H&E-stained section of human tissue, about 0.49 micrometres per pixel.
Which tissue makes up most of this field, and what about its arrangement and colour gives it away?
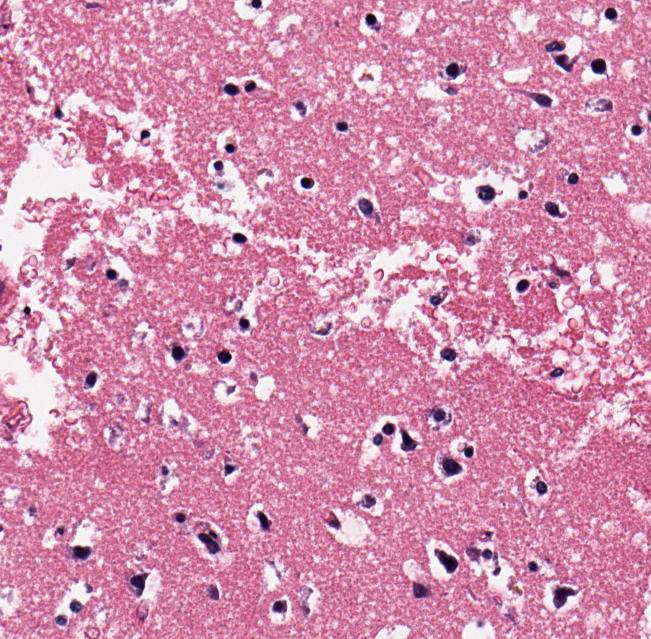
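This is cerebral cortex. Most of the field is evenly pink, finely granular matrix, with no glands or epithelium.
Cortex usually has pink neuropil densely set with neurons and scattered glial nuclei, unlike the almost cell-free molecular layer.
In the lower half, many cells have dark, angular, shrunken nuclei in a little pink cytoplasm; small dark round nuclei lie singly everywhere.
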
